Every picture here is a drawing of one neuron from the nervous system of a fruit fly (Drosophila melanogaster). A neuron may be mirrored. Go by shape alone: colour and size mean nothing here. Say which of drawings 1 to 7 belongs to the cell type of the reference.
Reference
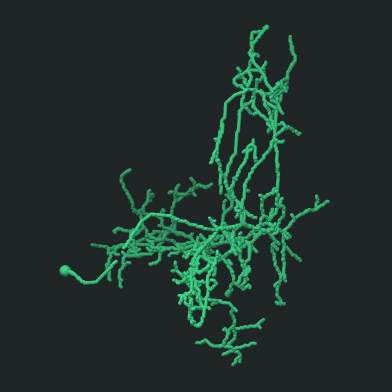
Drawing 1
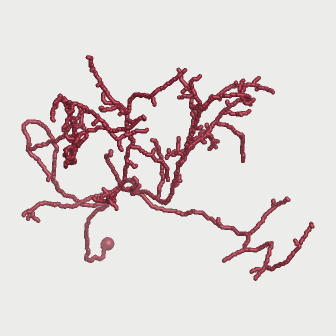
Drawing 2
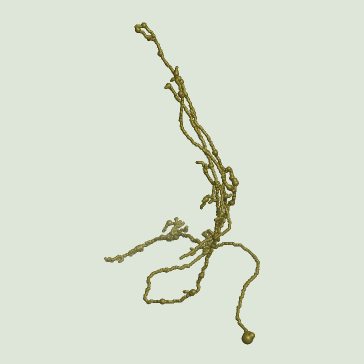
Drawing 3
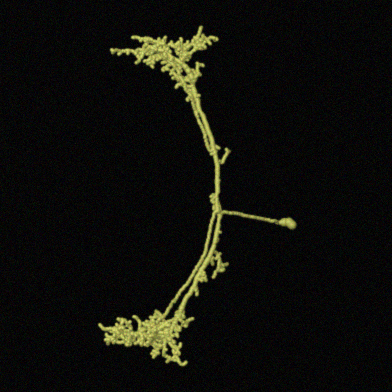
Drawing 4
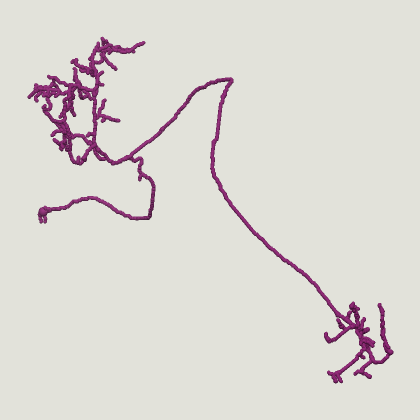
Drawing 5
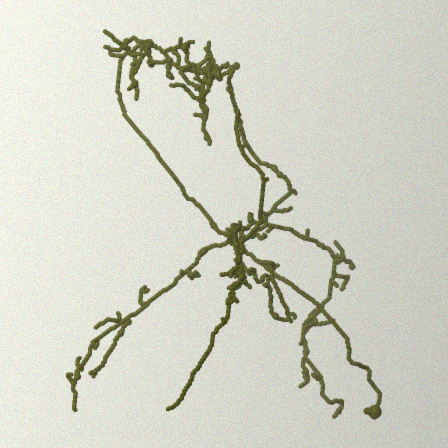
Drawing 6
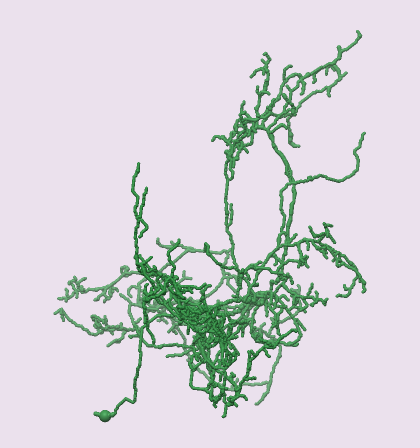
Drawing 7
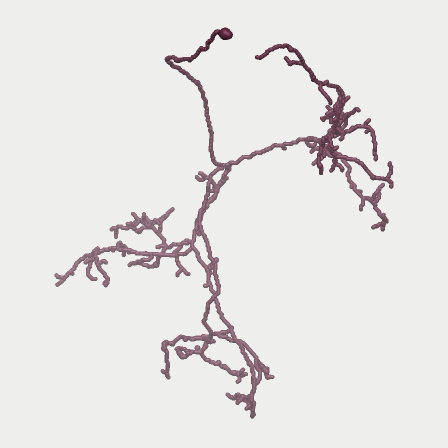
Drawing 6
